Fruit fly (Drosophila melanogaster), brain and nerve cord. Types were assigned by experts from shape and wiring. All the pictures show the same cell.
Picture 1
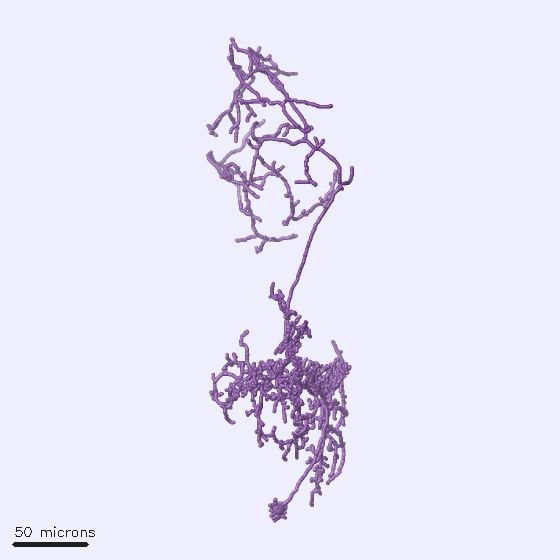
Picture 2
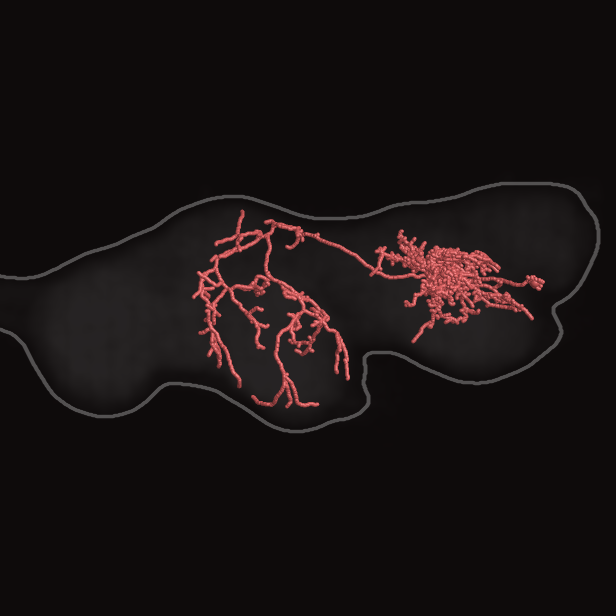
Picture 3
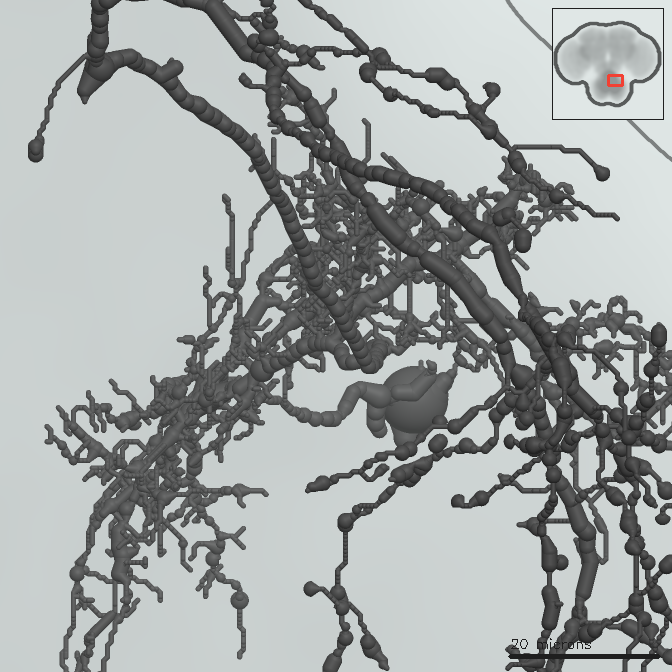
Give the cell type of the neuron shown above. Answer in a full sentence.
The cell type is IN03A003.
